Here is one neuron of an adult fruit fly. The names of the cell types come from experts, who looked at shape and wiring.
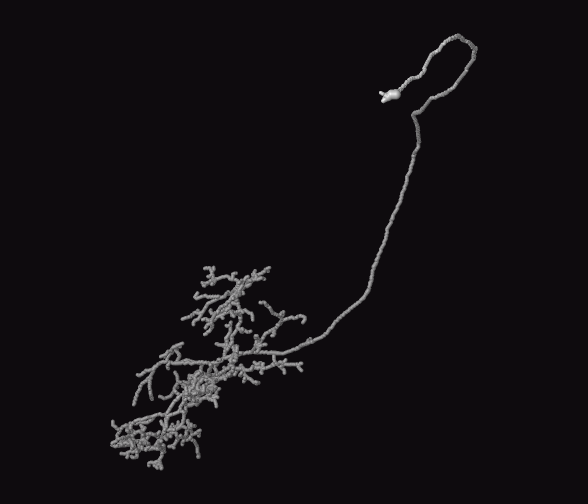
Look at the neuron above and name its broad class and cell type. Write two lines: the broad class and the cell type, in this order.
nerve-cord intrinsic neuron
INXXX321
